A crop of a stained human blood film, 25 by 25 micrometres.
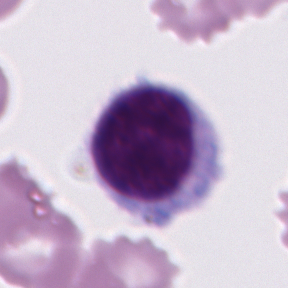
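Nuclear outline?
Smooth; no notch or fold.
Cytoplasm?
Pale blue; rim wider lower right than upper left.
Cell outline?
Slightly uneven along the lower edge.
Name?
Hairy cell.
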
